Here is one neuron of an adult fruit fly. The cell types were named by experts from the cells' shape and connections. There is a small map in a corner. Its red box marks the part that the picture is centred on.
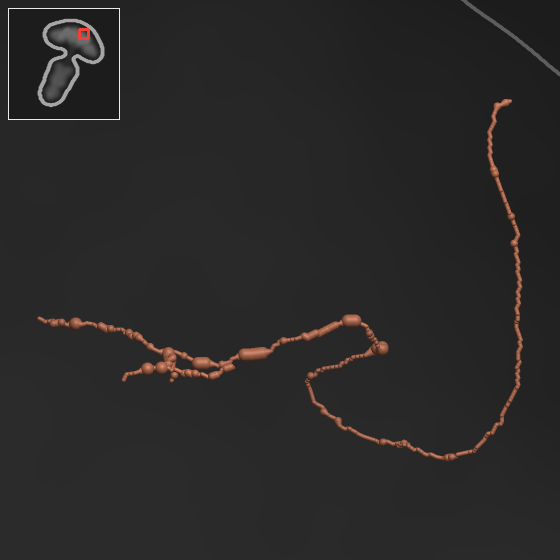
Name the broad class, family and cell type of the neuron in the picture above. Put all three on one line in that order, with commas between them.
sensory neuron entering the brain, class thermosensory, TRN_VP2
